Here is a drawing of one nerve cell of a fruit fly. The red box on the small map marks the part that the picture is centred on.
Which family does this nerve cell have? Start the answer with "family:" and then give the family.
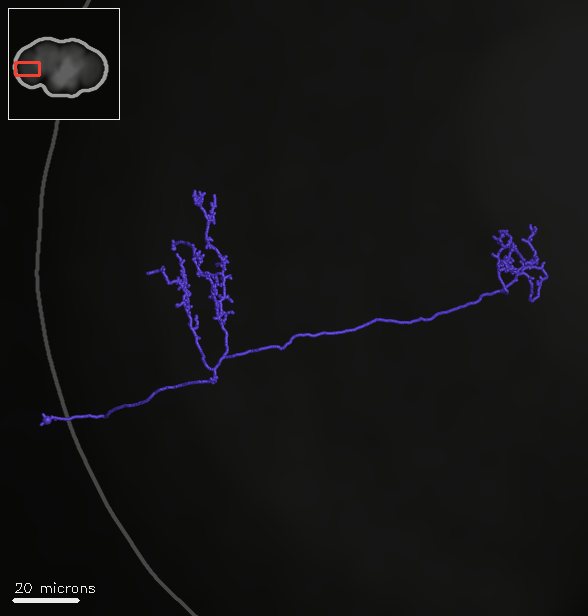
family: Tm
